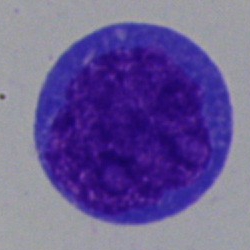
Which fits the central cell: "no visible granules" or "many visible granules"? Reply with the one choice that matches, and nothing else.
No visible granules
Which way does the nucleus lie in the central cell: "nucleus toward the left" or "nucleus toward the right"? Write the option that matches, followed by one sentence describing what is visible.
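Nucleus toward the left. The rim of cytoplasm is widest on the upper right side.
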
